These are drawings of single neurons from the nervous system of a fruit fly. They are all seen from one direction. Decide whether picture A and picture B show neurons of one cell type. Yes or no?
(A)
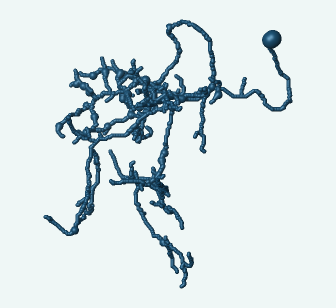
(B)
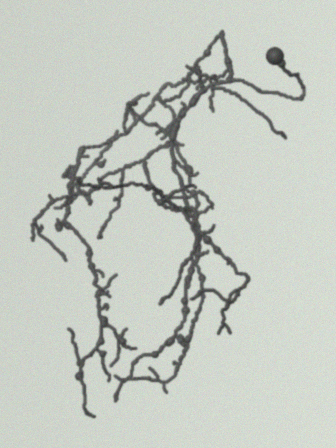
no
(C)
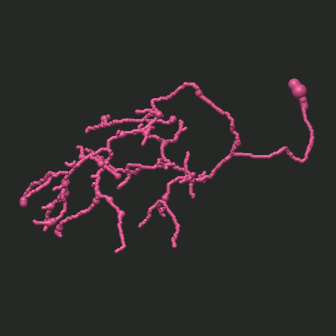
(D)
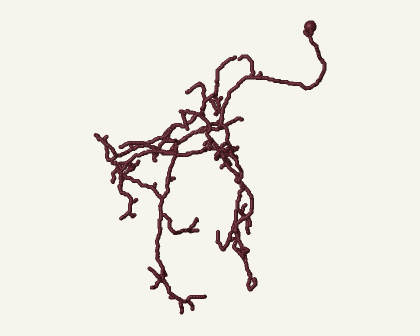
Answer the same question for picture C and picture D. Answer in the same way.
yes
